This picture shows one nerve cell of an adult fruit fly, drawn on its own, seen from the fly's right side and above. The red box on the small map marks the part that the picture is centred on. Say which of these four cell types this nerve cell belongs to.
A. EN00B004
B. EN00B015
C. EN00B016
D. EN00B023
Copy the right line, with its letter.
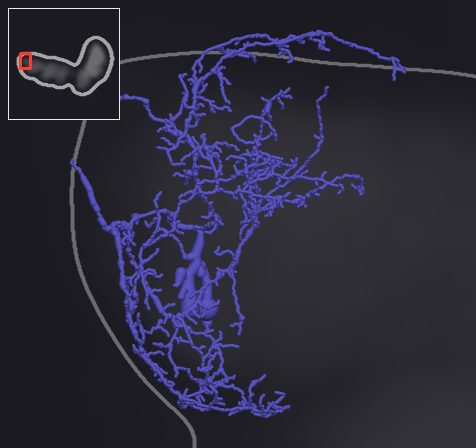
C. EN00B016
